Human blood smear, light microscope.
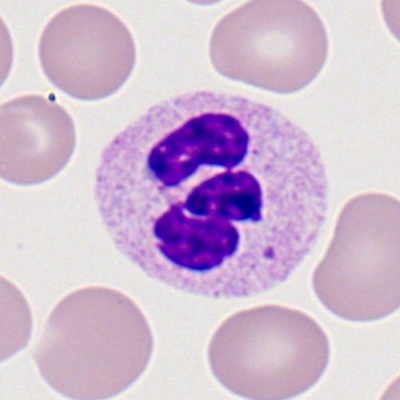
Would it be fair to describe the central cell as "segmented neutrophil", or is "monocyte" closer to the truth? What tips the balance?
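This is a segmented neutrophil, not a monocyte. Its nucleus is divided into three separate lobes.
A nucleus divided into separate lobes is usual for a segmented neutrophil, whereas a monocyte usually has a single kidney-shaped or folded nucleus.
The cytoplasm is abundant and pale pinkish-lilac.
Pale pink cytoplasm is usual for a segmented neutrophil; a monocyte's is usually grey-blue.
Also present are dark purple, coarsely clumped chromatin and fine, small lilac granules spread evenly through the cytoplasm.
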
